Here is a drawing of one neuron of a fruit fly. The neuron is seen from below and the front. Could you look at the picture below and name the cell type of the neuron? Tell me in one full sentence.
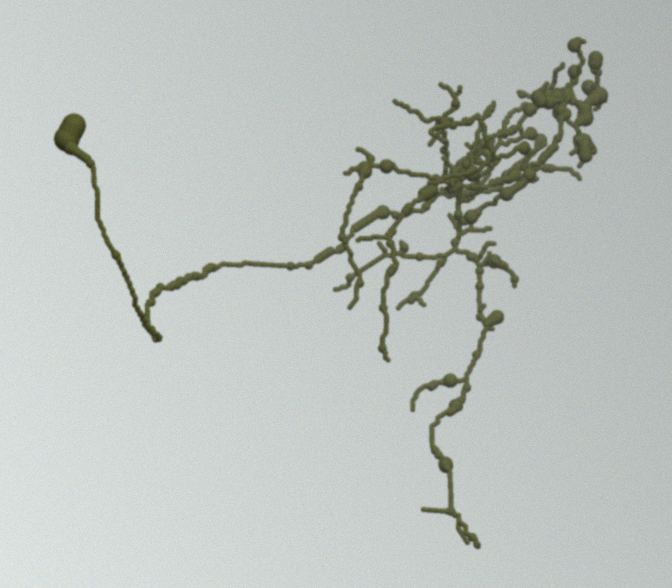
To this neuron applies the cell type name SLP178.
